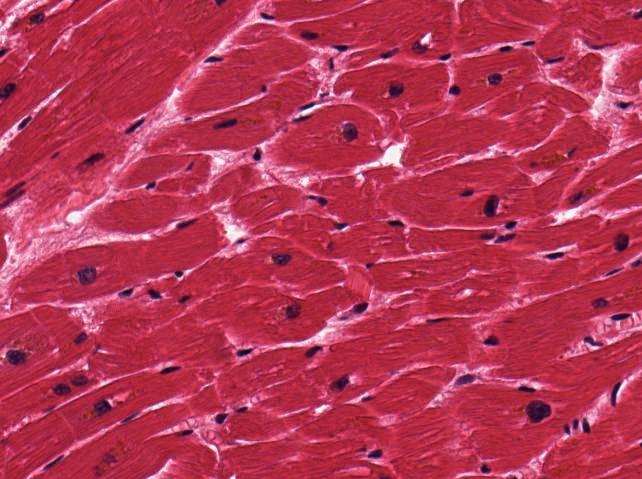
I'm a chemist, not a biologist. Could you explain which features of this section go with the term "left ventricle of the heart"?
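This section is of the left ventricle of the heart. Closely packed striated muscle fibres fill the whole field, with only thin pale spaces between them. The fibres branch and join neighbouring fibres instead of running as separate parallel cylinders, and this fits the left ventricle.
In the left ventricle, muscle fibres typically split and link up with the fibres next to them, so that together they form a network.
Several muscle nuclei, most clearly in the lower left, have small golden-brown granules clustered at their poles. Small dark elongated nuclei lie in the narrow spaces between the muscle fibres.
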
